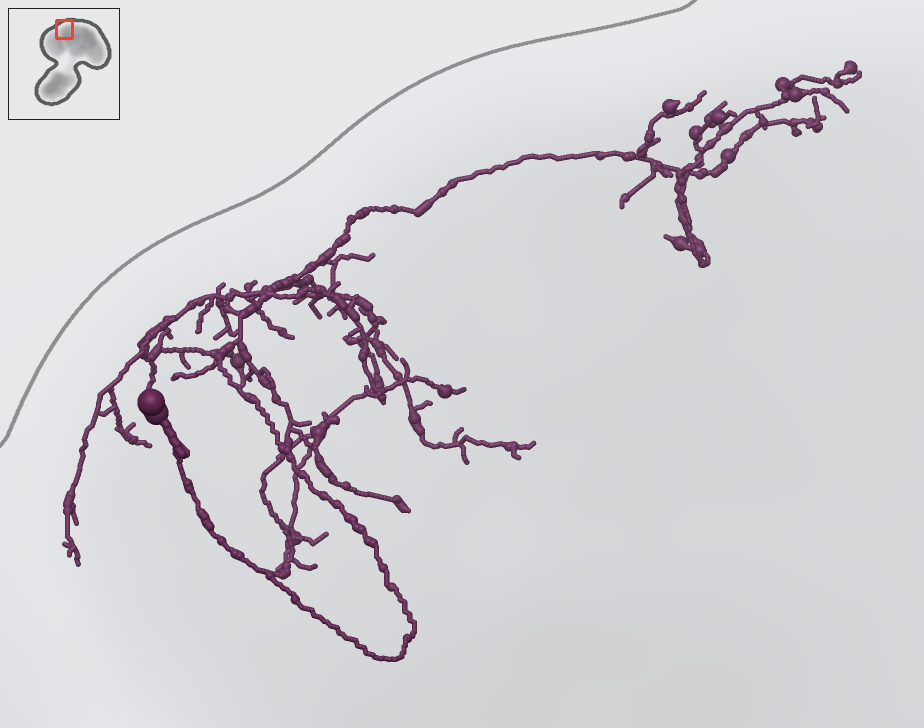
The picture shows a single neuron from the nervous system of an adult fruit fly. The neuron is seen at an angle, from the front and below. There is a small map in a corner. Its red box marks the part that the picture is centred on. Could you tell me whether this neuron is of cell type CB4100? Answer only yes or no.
no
